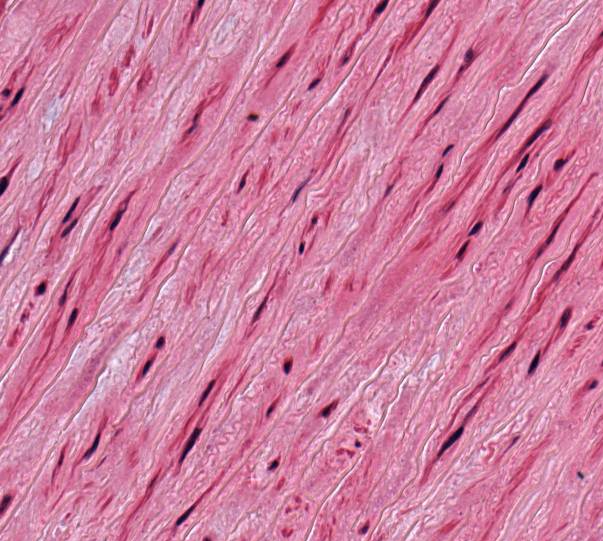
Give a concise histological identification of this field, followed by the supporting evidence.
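This field mainly shows the tunica media of an artery. Pink, gently wavy fibres run through the whole field, and the dark, elongated, spindle-shaped nuclei lie with their long axes parallel to them.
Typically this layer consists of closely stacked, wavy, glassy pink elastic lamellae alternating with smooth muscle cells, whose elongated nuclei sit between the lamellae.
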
